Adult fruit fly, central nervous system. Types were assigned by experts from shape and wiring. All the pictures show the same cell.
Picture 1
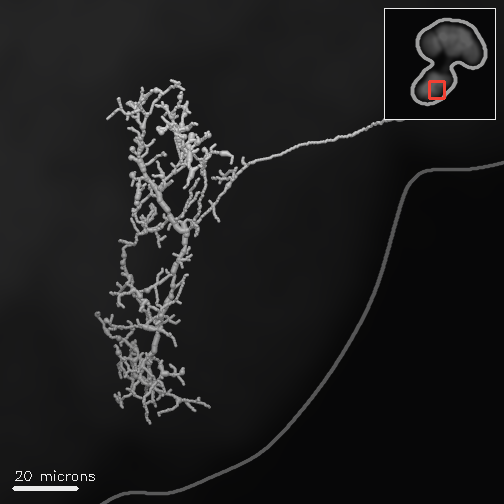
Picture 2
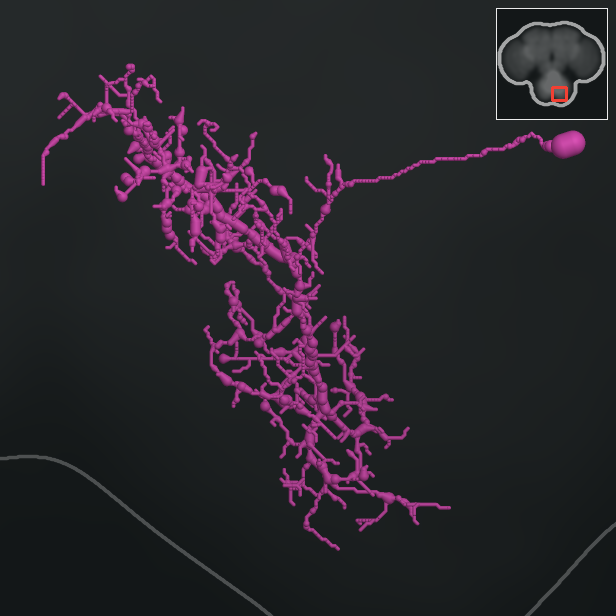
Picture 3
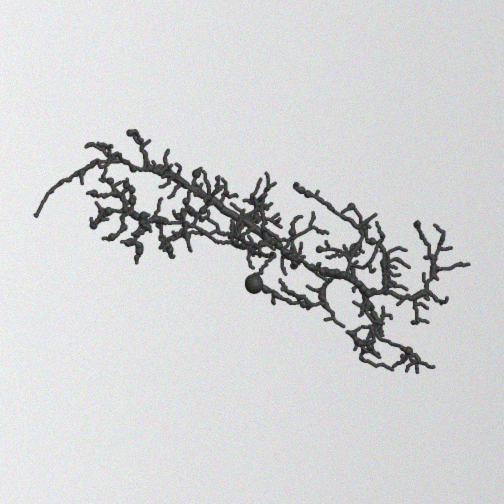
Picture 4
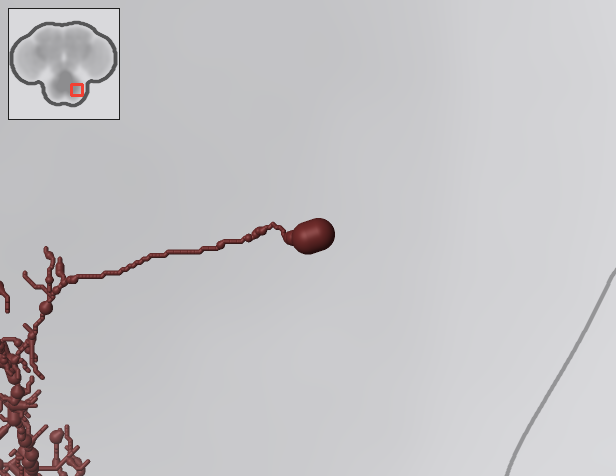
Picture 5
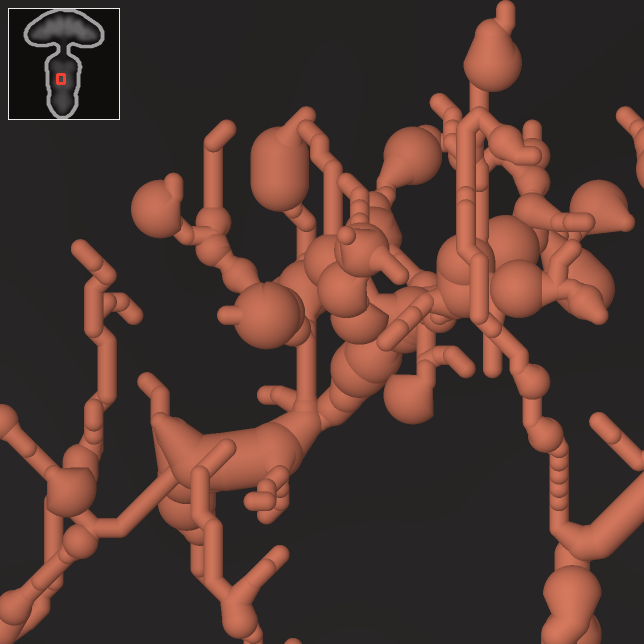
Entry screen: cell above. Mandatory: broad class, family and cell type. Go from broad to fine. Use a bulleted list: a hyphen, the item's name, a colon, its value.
- broad class: nerve-cord intrinsic neuron
- family: hemilineage 09A
- cell type: IN09A024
